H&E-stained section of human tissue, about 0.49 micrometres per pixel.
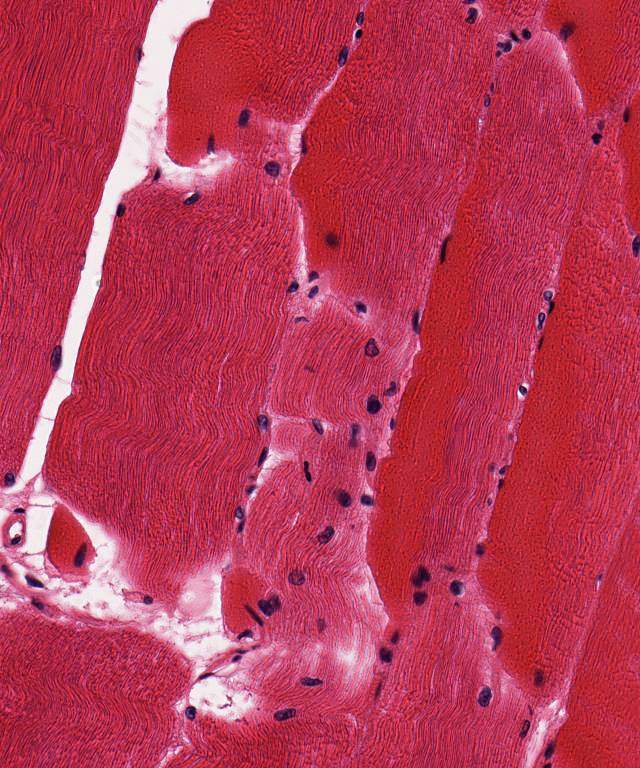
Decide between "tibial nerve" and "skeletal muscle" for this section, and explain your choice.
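Skeletal muscle.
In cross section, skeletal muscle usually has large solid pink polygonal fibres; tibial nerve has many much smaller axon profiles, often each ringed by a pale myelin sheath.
Here fibre cytoplasm stains deep pink-red with eosin; fine wavy myofibril lines run lengthwise in many fibres; dark oval nuclei, several per fibre, lie along fibre borders, not centrally.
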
